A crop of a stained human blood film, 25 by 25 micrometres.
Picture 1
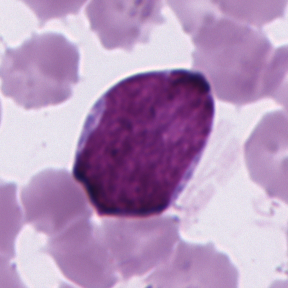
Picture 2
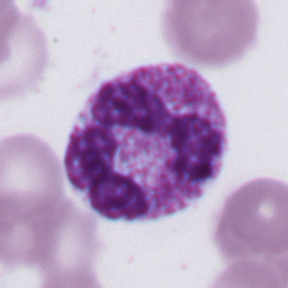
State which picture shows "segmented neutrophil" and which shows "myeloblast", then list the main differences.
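Picture 1: myeloblast; picture 2: segmented neutrophil. Nuclear shape and share: myeloblast nucleus deep purple throughout, filling about 90% of the cell's area; segmented neutrophil nucleus in several separate lobes set around the rim, encircling a central area of cytoplasm.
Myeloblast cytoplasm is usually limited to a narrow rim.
Granules: none in the myeloblast; fine pink-violet granules fill the segmented neutrophil's cytoplasm, which is pale pink between them.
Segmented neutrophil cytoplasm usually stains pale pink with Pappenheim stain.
Neutrophil chromatin dark purple, coarsely clumped; no nucleoli in the lobes.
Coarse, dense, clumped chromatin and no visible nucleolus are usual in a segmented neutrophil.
Myeloblast outline angular, fairly straight edges meeting at blunt corners; no vacuoles. Neutrophil size about 15 by 13 micrometres.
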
